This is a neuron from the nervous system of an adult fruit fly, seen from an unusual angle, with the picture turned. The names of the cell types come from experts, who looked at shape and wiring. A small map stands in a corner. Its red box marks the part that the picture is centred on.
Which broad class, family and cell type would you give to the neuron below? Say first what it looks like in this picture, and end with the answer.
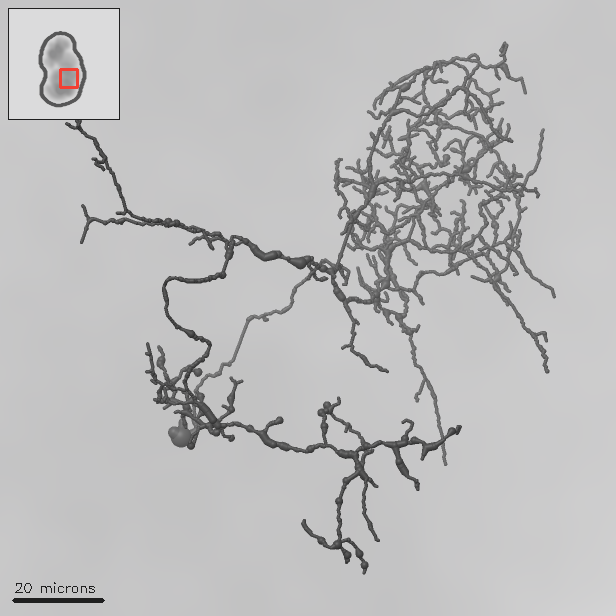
By the scale bar it is about 120 microns tall in this view. More than a hundred branch ends can be seen. Its broad class is central-brain intrinsic neuron. The family is hemilineage AOTUv4_dorsal. Its cell type is AOTU030.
